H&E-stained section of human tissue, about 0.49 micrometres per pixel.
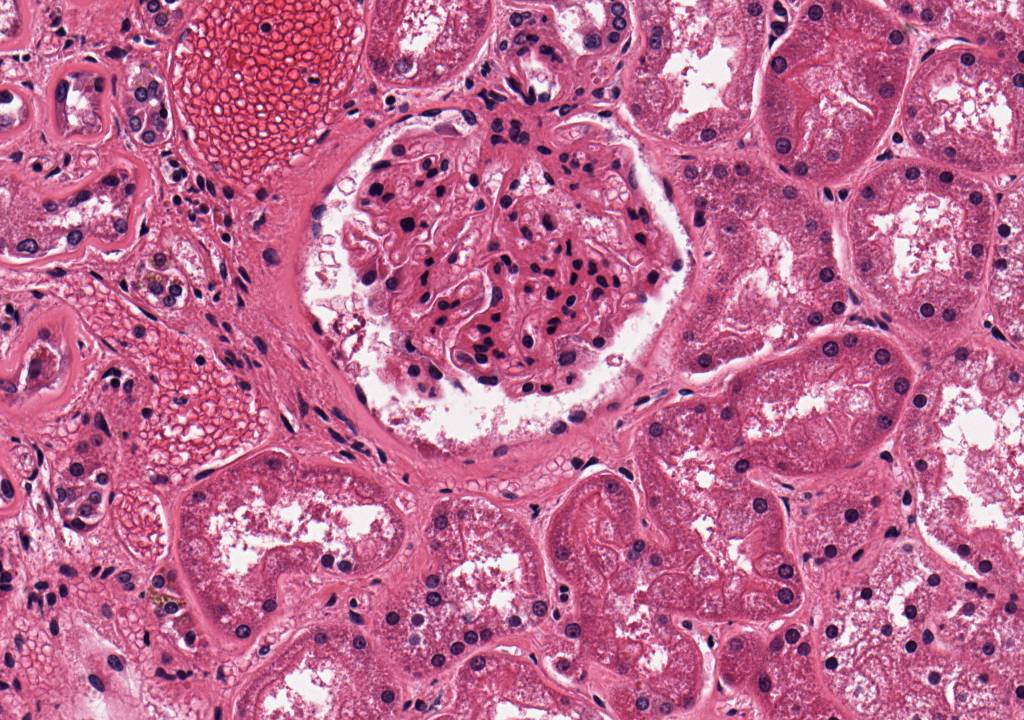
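Renal cortex, with a lobulated glomerular tuft crowded with small, dark nuclei among pink capillary loops. Top left: a vessel packed with closely set red blood cells. Tubules filling the right half are lined by cells with abundant granular pink cytoplasm and round, dark nuclei; many lumens hold pale, frothy, vacuolated material with ragged luminal borders.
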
